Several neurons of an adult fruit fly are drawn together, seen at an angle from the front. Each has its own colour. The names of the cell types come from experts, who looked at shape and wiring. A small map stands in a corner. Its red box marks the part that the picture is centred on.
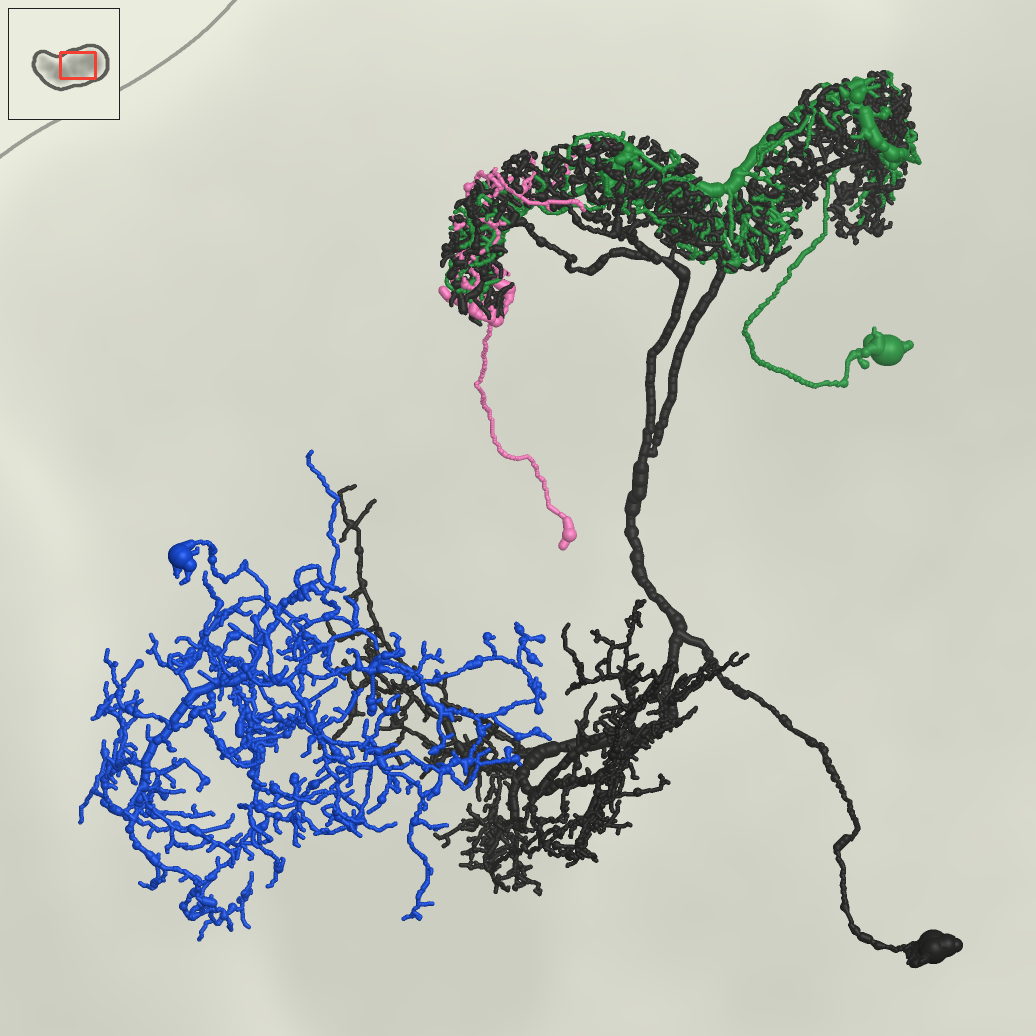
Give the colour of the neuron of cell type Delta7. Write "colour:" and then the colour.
colour: green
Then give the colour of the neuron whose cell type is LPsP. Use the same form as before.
colour: black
